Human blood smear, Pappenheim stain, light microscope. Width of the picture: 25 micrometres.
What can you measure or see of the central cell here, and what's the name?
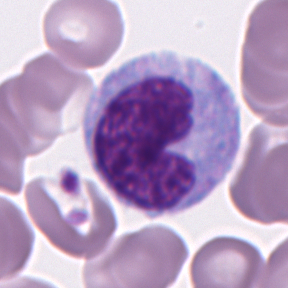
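Nucleus: indented by a deep notch on its right side; about 12 by 9 micrometres. Position: nucleus set toward the left, leaving a wider rim of cytoplasm on the right. Cytoplasm: pale greyish blue, sprinkled with fine, dust-like pinkish granules. Cell: monocyte.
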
